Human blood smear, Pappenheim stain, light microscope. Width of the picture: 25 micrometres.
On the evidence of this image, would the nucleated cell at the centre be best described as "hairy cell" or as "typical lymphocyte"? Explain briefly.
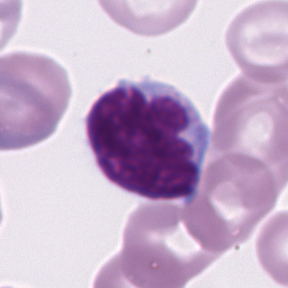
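Typical lymphocyte. Check one: a scant pale blue rim of cytoplasm, widest on the right, surrounds a nucleus that fills about 80% of the cell's area.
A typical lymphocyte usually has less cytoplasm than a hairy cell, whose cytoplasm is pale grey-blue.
Also present: several notches along the right side of the nucleus give it a lobed outline, and its dark purple chromatin is coarsely clumped. Size: about 12 by 10 micrometres.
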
